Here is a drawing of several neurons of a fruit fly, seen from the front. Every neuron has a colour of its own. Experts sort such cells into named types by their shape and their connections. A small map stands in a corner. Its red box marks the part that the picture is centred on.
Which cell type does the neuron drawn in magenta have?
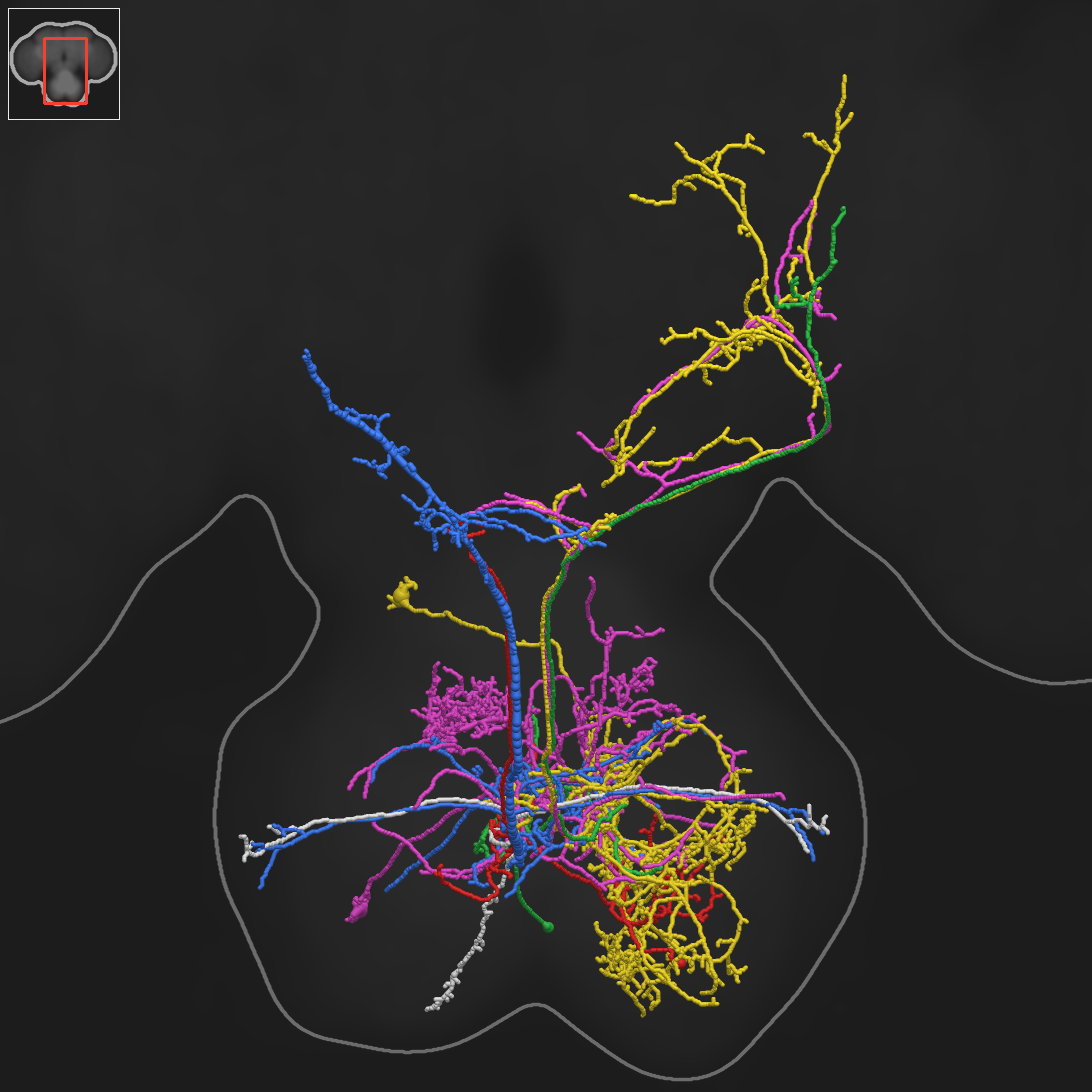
AN08B010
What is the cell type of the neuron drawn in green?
AN10B045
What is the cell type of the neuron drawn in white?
SNpp53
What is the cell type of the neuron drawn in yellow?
ANXXX057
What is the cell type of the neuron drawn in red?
AN10B037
